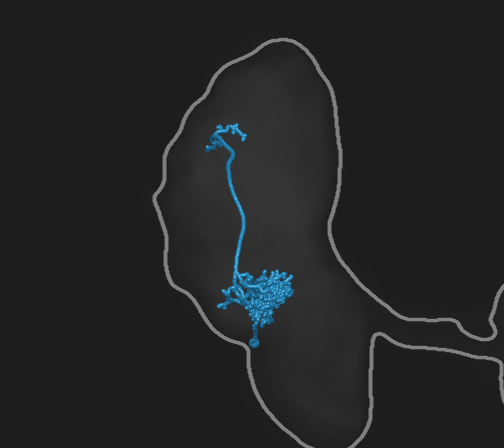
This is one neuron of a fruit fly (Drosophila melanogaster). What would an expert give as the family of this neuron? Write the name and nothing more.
hemilineage VLPl&p1_lateral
